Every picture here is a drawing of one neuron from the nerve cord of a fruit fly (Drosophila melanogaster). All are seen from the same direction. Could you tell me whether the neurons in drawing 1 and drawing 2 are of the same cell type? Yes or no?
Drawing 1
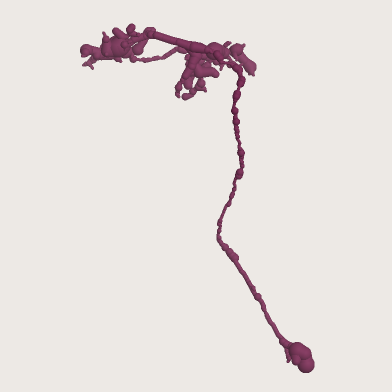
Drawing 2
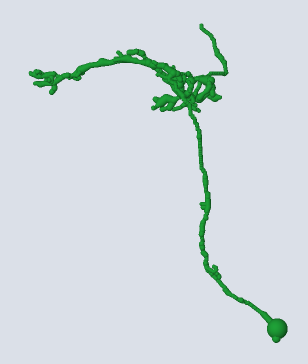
yes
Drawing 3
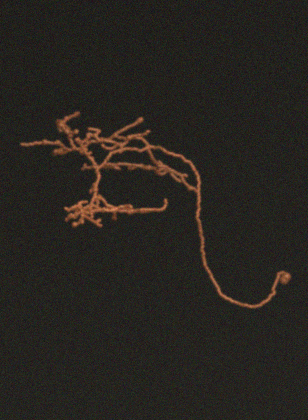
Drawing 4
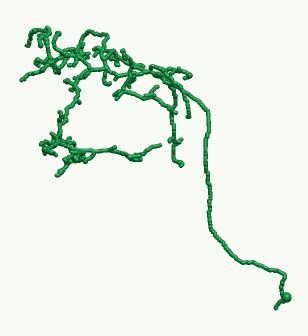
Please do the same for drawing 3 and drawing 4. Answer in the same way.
yes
